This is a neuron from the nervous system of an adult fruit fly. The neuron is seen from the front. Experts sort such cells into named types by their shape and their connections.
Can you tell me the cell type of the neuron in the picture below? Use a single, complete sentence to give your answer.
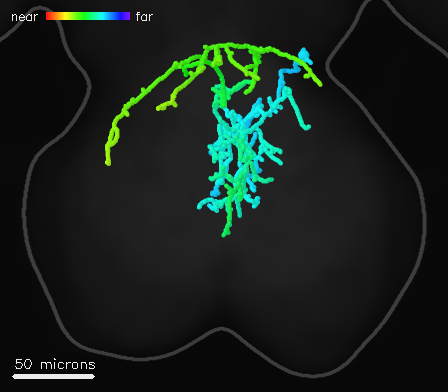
This particular neuron has the cell type IN18B042.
